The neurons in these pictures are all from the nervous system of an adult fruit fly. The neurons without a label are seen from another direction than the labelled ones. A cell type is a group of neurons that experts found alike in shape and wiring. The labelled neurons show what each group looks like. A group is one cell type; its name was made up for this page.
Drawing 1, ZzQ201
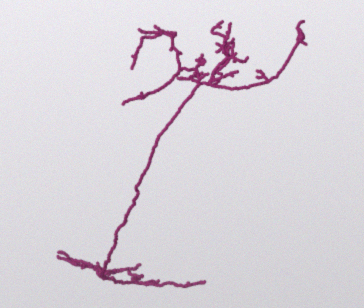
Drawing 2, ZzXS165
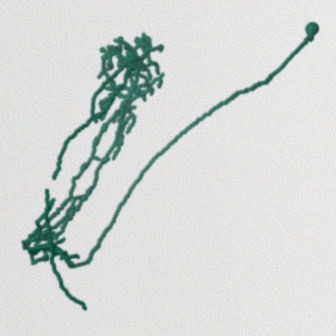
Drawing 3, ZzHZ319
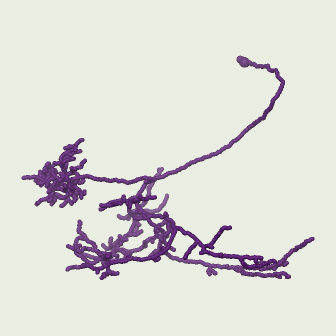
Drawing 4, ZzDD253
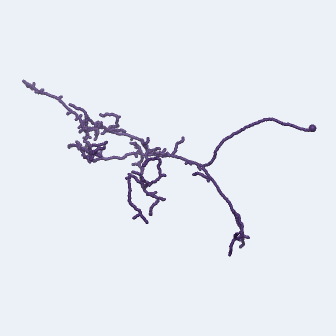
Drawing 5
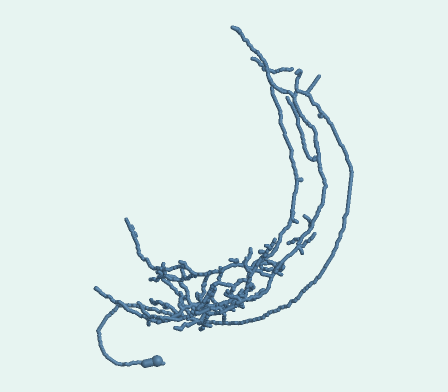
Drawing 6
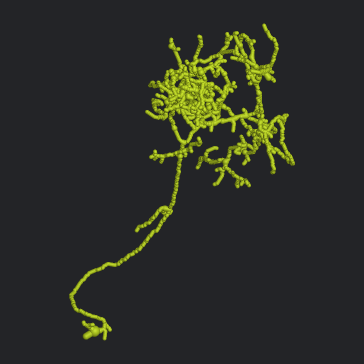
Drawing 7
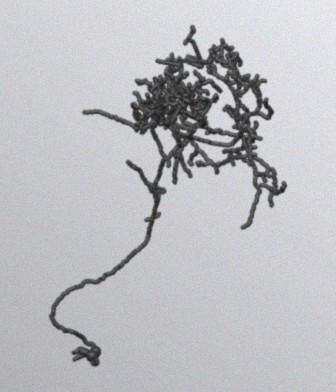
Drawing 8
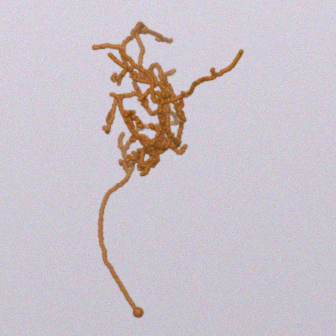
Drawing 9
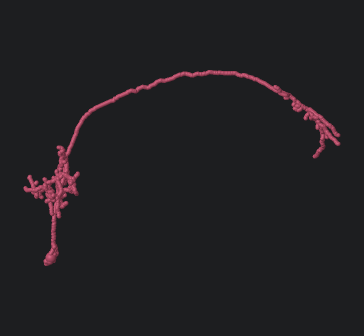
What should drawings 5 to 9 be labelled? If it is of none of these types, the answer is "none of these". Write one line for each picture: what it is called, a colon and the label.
5: ZzXS165
6: ZzHZ319
7: ZzHZ319
8: ZzDD253
9: ZzQ201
